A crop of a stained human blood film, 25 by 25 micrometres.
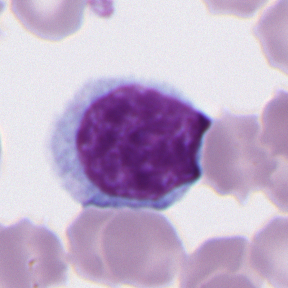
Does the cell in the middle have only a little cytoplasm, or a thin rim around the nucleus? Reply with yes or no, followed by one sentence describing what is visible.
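Yes. The cytoplasm forms a narrow rim that is widest on the left side.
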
